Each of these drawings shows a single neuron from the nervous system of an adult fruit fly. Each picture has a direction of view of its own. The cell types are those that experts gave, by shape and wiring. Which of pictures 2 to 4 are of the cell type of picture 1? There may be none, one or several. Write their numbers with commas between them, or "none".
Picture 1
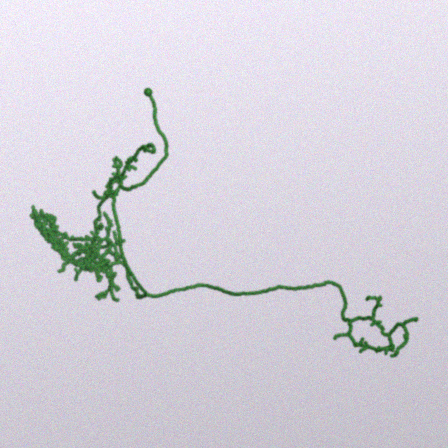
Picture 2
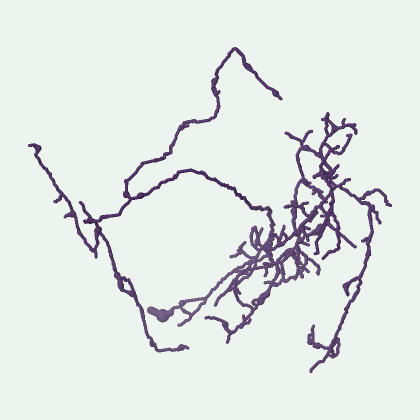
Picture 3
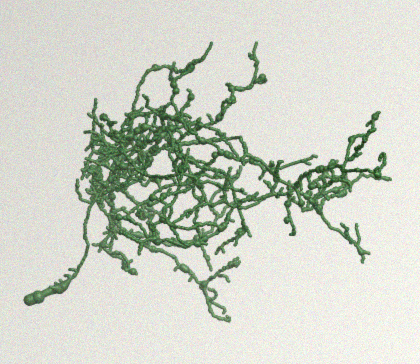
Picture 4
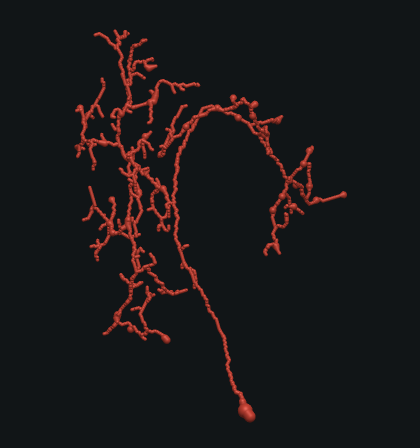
none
